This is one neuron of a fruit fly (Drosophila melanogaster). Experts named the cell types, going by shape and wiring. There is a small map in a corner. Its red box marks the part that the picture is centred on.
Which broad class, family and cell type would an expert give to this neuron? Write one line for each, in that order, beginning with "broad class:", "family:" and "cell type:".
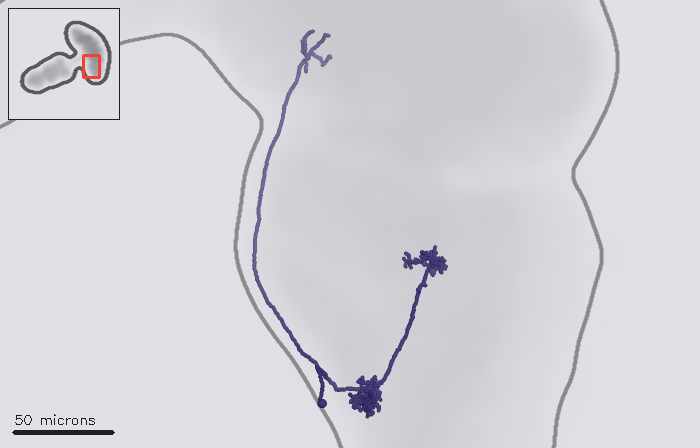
broad class: visual projection neuron
family: LLPC
cell type: LLPC1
